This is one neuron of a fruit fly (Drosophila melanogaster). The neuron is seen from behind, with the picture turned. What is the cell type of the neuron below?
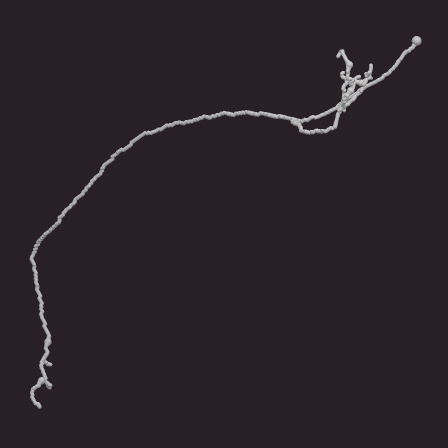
LC30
